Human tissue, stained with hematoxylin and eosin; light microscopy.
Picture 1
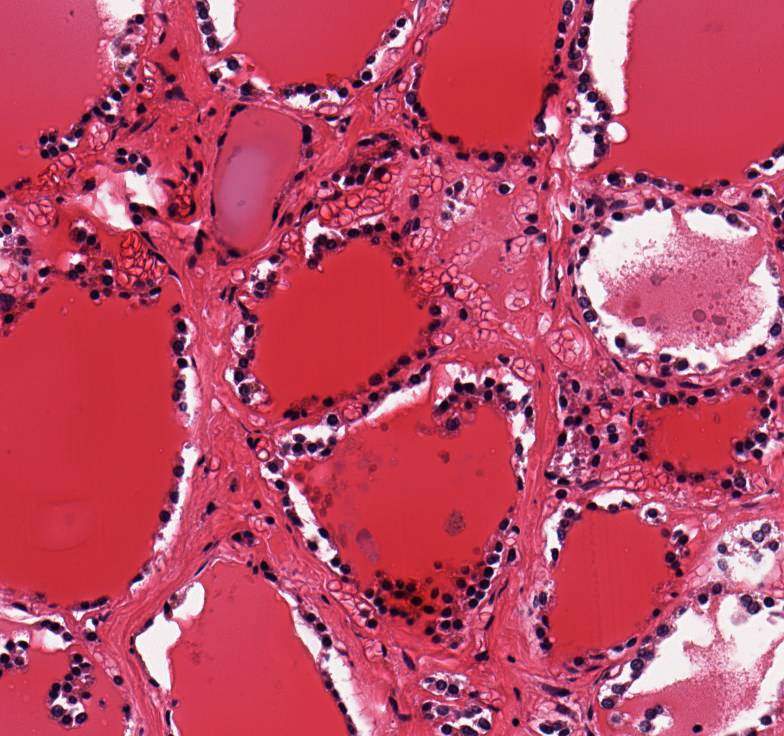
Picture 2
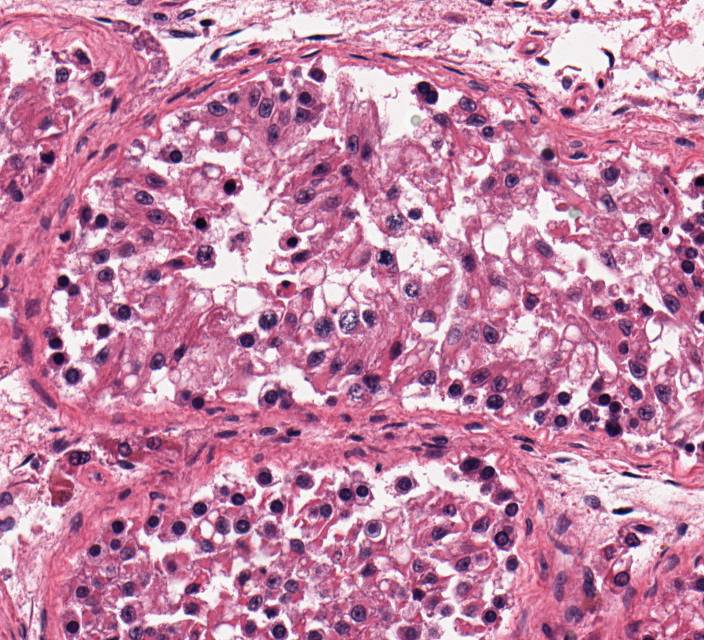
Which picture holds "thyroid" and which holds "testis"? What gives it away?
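You've got thyroid in picture 1 and testis in picture 2. In the thyroid, most follicles are full of dense, homogeneous, deep red colloid, lined by a single layer of flattened to low cuboidal cells with small, round, dark nuclei, and thin pink fibrous septa run between them. The testis shows two rounded units packed with cells, a big one across the upper part and another along the bottom edge. Each is bounded by a layered pink fibrous wall with flattened spindle-shaped nuclei. Near the centre of the upper unit, scattered cells have larger round nuclei with coarse, clumped chromatin. Along the top edge there's loose, pale pink stroma with scattered spindle nuclei. So where the thyroid follicles hold colloid, the testis units are packed with cells.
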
